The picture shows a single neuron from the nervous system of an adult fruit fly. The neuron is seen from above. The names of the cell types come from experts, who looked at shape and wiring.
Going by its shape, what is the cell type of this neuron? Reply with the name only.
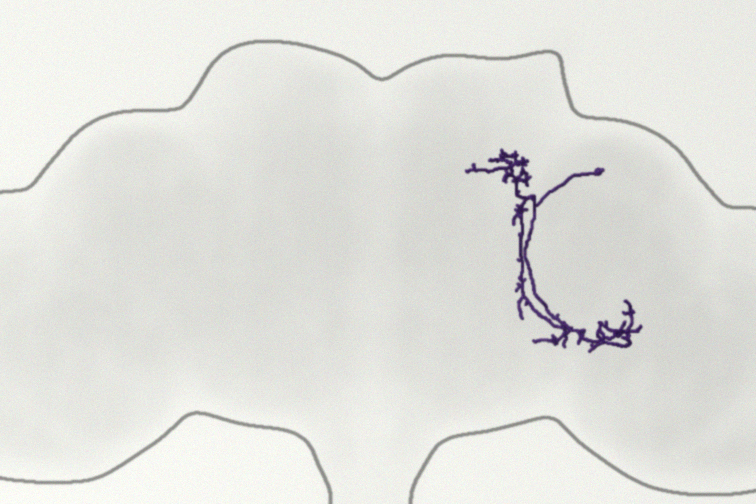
WEDPN17_a1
